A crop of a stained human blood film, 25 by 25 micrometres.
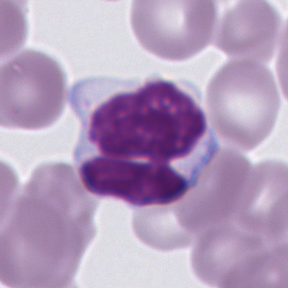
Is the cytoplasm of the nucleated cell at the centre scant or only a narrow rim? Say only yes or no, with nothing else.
Yes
